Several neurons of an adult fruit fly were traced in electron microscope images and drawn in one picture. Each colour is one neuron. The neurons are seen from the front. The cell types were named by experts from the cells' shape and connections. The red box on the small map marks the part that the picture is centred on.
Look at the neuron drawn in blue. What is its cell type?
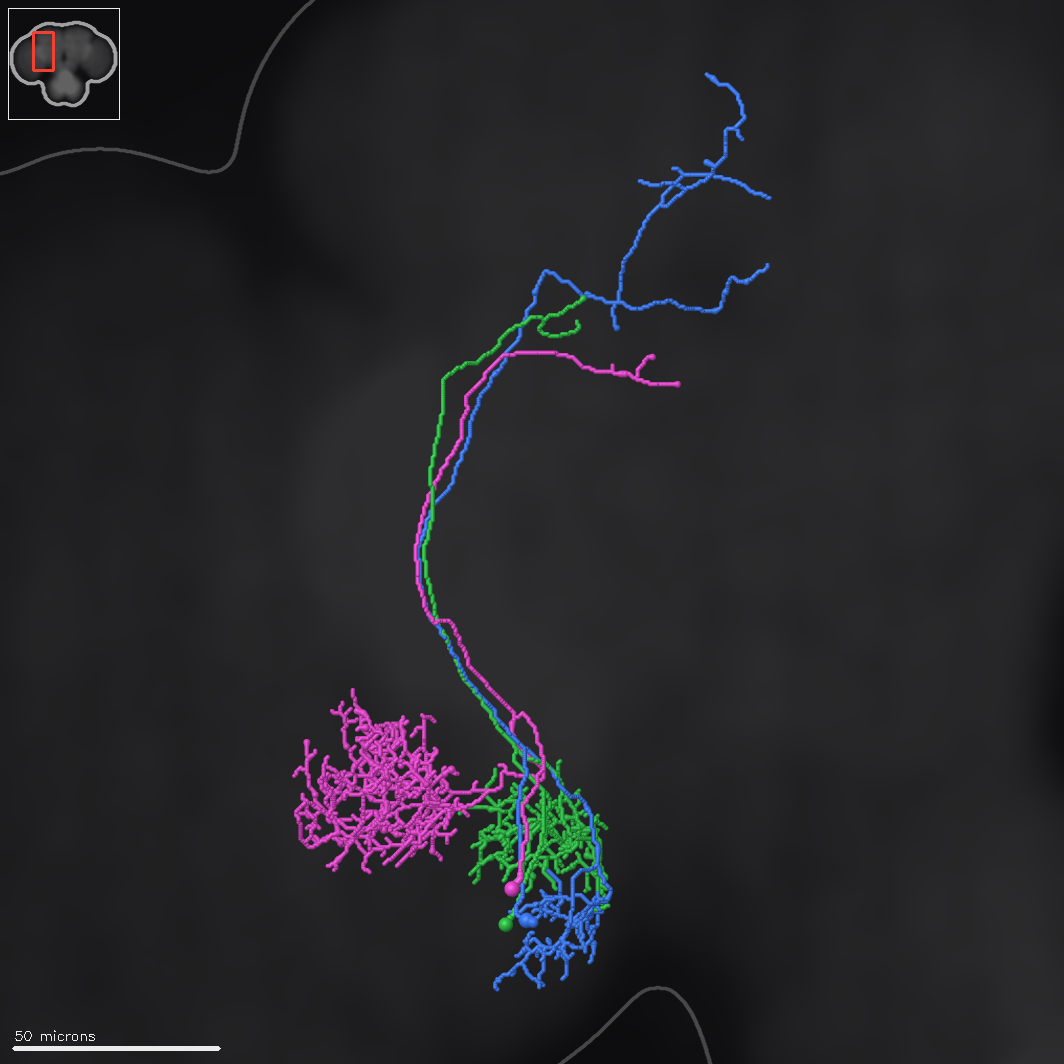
LoVP2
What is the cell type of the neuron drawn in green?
LoVP1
